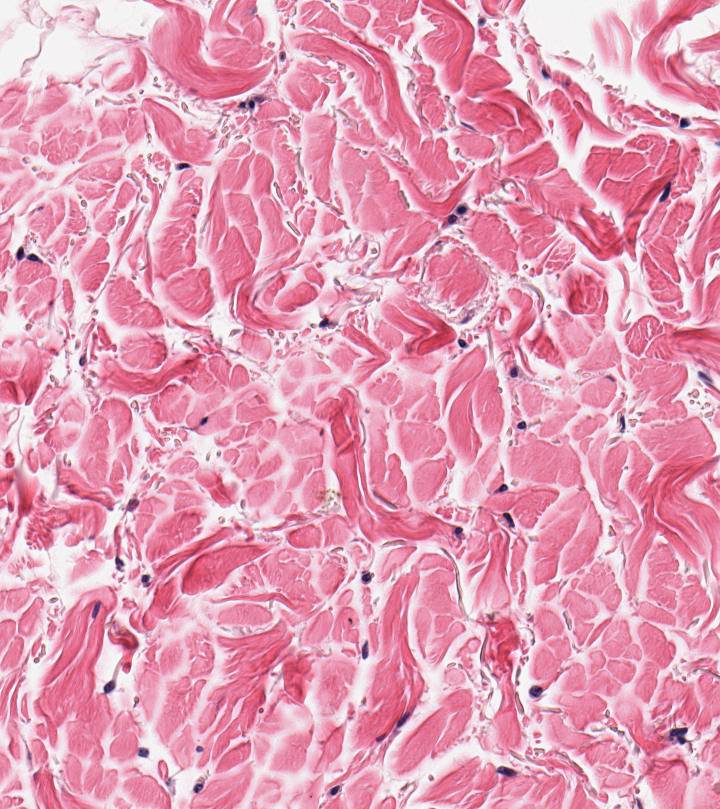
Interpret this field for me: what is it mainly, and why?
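Dermis throughout; pink eosinophilic fibre bundles fill the field, interlacing in many directions.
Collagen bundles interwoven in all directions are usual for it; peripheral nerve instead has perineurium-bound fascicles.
Longitudinal bundles wavy and curved, not straight. Bundles cut across show as closely grouped angular pink profiles of varying size. Nuclei sparse, small, dark blue, scattered between bundles.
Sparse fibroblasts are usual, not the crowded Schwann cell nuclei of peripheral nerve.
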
